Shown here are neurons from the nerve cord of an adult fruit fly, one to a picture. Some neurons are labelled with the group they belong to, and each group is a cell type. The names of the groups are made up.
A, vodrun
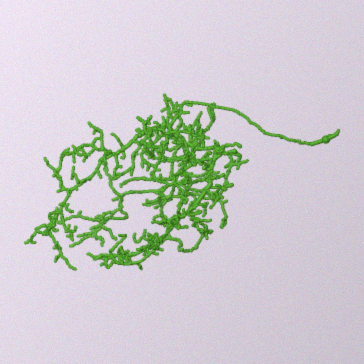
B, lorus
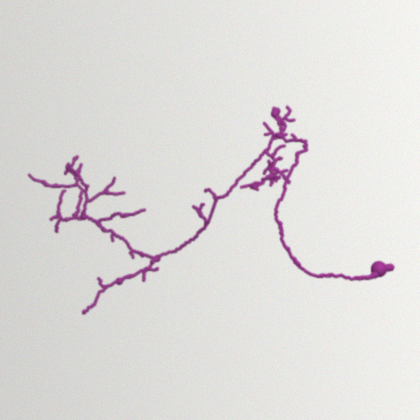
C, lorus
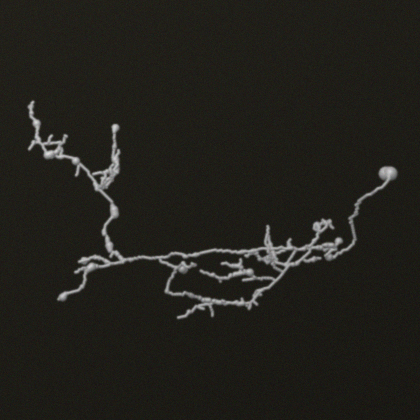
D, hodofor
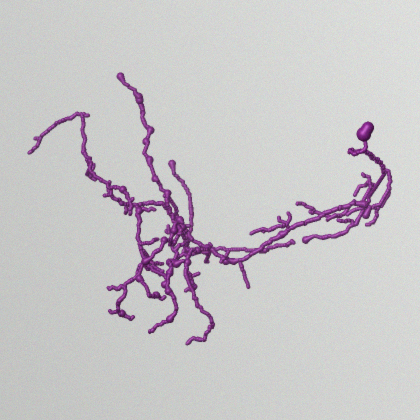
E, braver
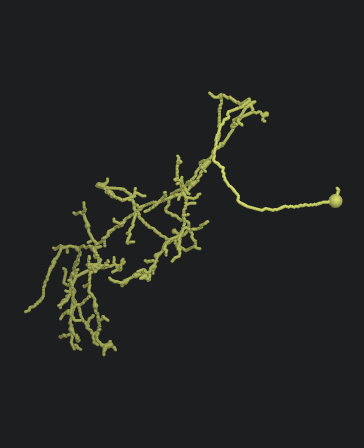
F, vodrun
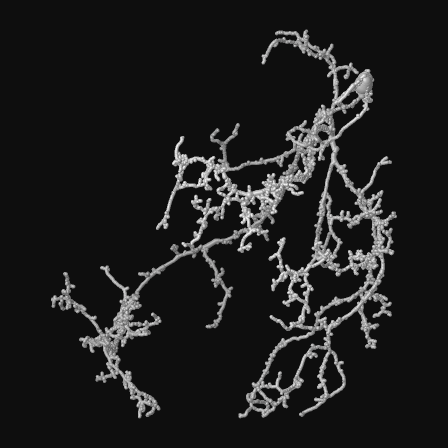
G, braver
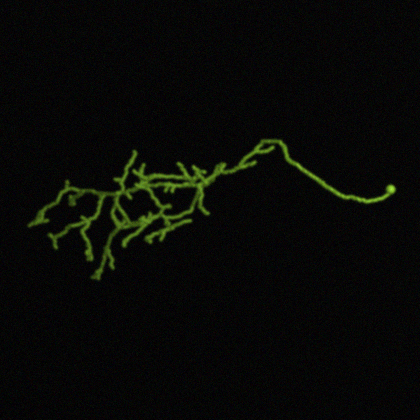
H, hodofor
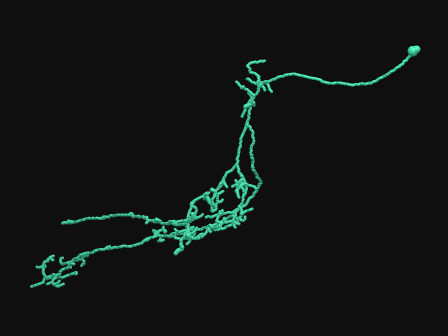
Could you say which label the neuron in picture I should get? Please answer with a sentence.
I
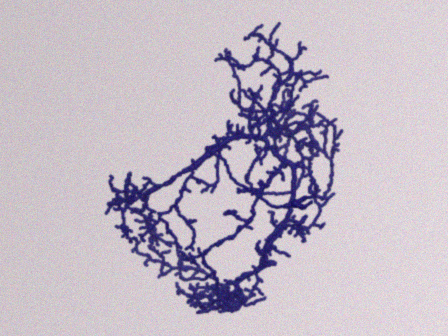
It belongs to vodrun.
